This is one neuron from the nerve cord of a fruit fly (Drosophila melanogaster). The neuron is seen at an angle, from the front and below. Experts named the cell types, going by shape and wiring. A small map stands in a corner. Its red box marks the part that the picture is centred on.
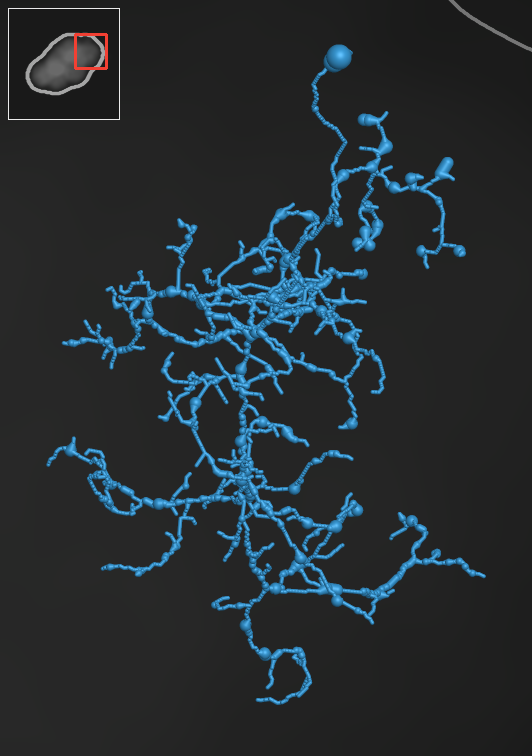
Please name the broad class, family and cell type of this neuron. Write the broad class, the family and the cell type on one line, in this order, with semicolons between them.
nerve-cord intrinsic neuron; hemilineage 16B; IN16B083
